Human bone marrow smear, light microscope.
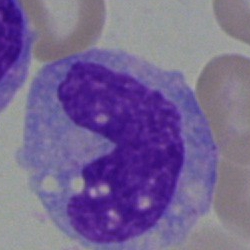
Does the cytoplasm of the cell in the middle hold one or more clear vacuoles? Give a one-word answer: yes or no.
Yes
